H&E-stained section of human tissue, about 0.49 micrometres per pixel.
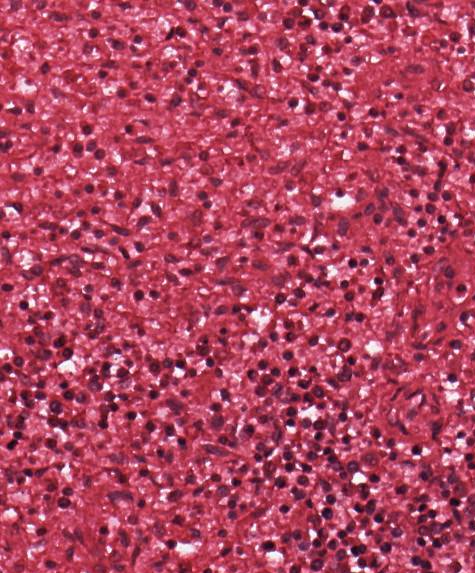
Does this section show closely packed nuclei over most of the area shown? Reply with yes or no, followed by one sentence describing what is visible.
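Yes. The field is densely and diffusely cellular throughout, without a clear organised architecture.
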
